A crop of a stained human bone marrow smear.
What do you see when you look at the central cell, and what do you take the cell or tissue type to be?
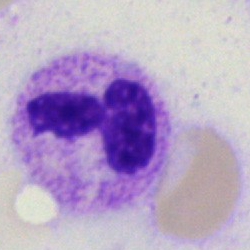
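Start with the outline, which is round. Inside, the nucleus is divided into two lobes, and its chromatin is dense and stains dark purple. The cytoplasm is abundant and pale lilac. So this is a segmented neutrophil.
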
